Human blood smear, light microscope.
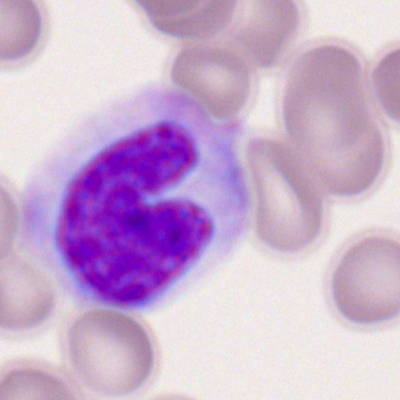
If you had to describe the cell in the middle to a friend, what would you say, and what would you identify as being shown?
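In the cell in the middle, a deep notch cuts into the nucleus and opens to the right. The chromatin is deep purple with a coarse, mottled texture. The cytoplasm is pale lilac-blue, and its rim is thinnest along the lower edge of the cell. This cell is a monocyte.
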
